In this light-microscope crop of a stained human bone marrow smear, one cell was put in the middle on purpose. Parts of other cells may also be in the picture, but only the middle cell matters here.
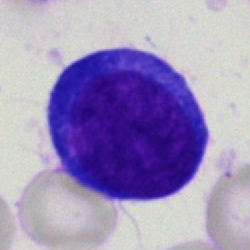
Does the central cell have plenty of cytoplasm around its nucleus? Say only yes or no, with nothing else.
No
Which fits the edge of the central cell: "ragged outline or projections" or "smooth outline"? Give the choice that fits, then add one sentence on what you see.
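Smooth outline. The cell outline is smooth and round to slightly oval.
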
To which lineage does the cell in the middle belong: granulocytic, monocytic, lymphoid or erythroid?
erythroid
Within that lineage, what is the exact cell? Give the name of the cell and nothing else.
proerythroblast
